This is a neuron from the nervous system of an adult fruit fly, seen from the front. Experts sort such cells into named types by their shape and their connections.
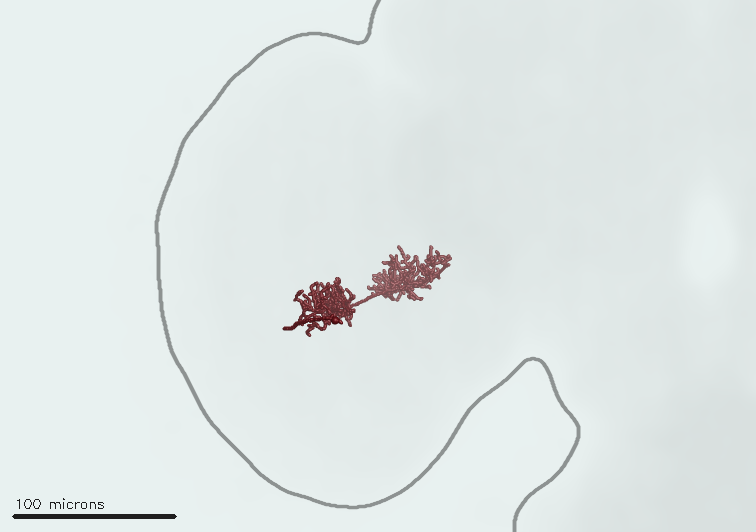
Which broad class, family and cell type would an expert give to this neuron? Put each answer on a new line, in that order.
optic-lobe intrinsic neuron
TmY
TmY15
